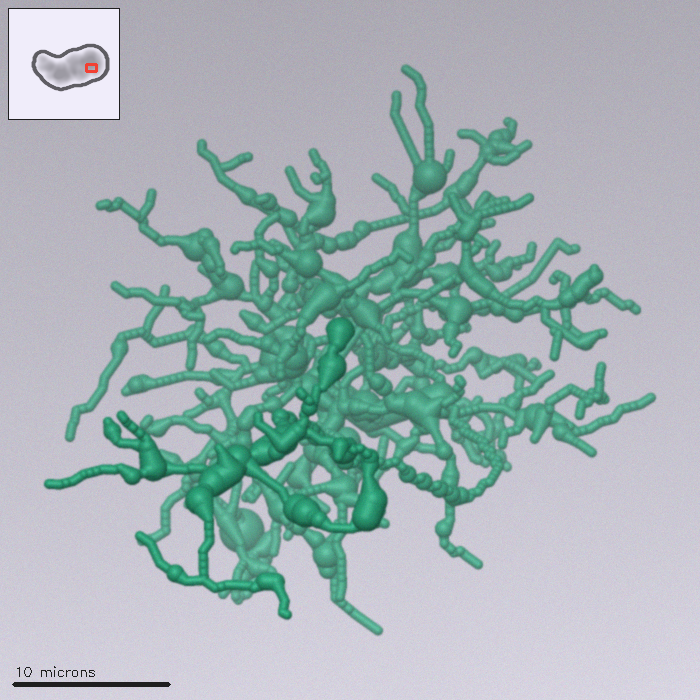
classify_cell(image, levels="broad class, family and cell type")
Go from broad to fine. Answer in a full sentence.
An optic-lobe intrinsic neuron of the Tlp family, type Tlp12.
